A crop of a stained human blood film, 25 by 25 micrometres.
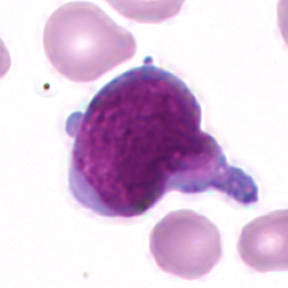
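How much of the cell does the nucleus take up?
Most of it, leaving only scant, pale blue cytoplasm.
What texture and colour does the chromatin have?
It is finely stippled and deep purple throughout the nucleus.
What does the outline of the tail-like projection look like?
Knobbly and irregular.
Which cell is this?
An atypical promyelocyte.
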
